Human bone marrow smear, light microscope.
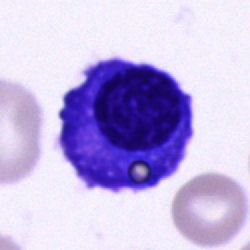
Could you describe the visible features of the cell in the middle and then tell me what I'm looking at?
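You'll notice the margin is roughly round but has small irregular bumps along it. The nucleus sits off-centre toward the upper right. No coarse dark granules in the cytoplasm, though there's a single small round pale body with a dark rim in its lower part. It's a plasma cell.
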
